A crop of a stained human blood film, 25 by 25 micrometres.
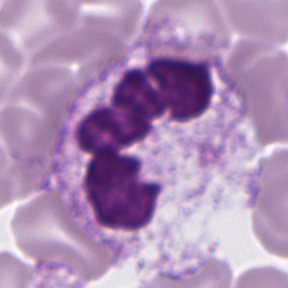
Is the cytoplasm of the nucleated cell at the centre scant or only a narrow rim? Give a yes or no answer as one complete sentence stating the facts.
No, in this cell the cytoplasm is abundant.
